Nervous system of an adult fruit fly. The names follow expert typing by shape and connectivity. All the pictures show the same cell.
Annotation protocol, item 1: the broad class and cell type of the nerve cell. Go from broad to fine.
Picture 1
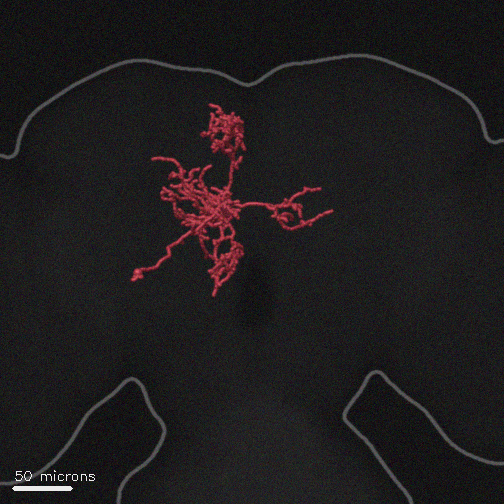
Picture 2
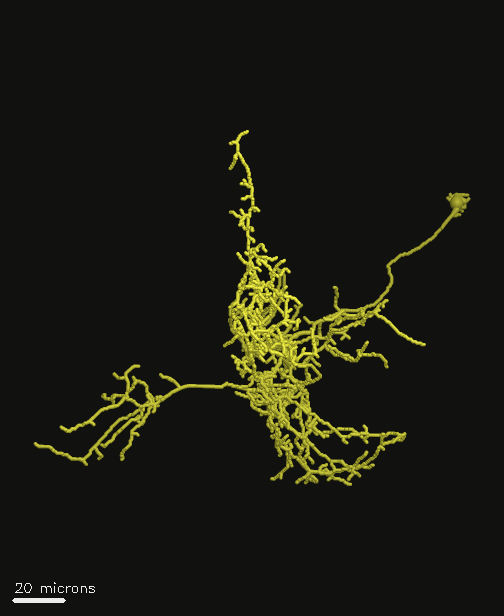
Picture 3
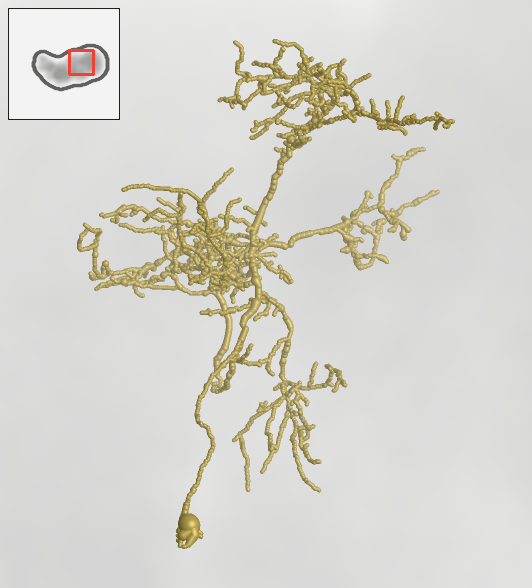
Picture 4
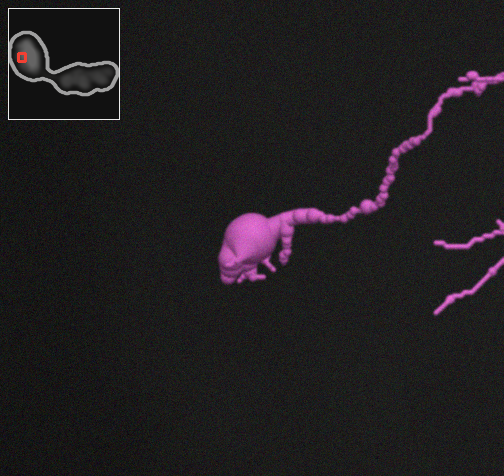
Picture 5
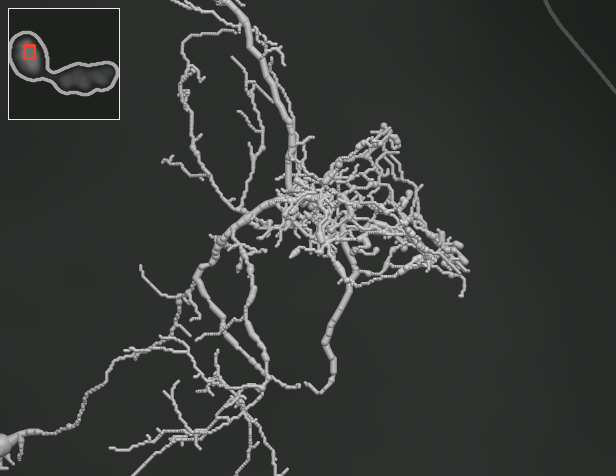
central-brain intrinsic neuron; IB007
